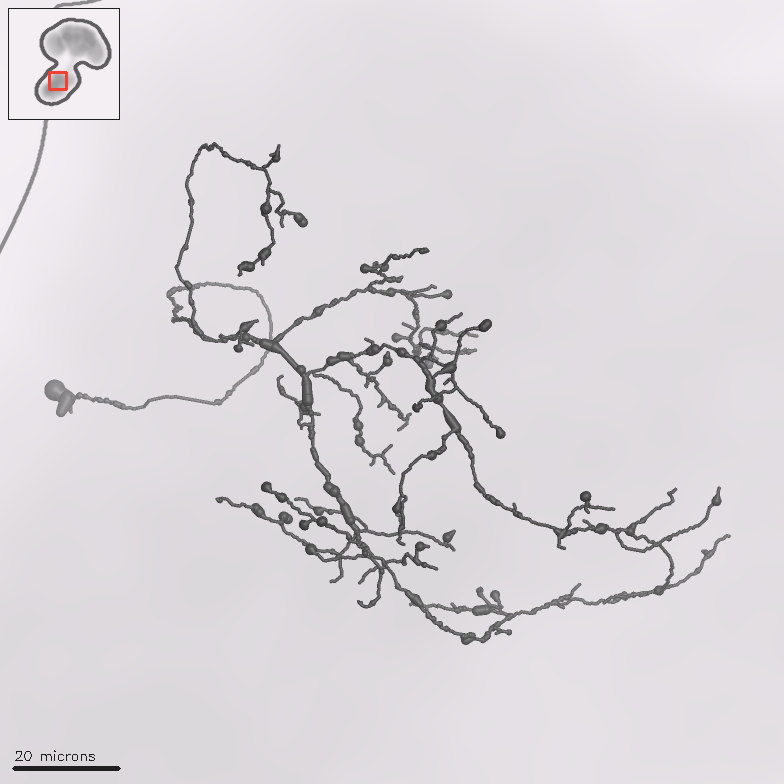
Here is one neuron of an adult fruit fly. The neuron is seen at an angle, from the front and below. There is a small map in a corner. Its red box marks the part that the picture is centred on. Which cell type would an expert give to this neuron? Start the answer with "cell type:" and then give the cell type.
cell type: IN03A089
